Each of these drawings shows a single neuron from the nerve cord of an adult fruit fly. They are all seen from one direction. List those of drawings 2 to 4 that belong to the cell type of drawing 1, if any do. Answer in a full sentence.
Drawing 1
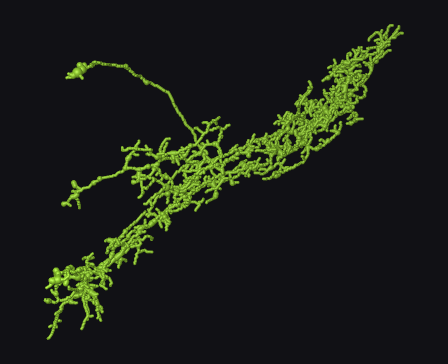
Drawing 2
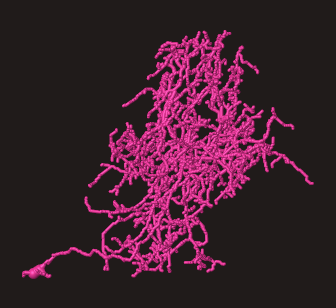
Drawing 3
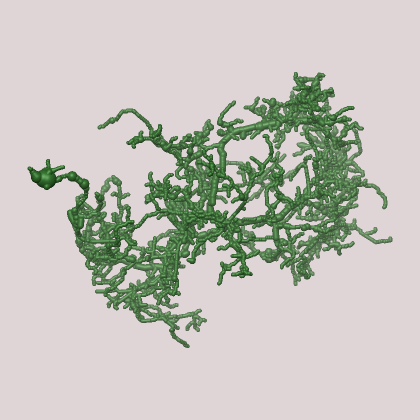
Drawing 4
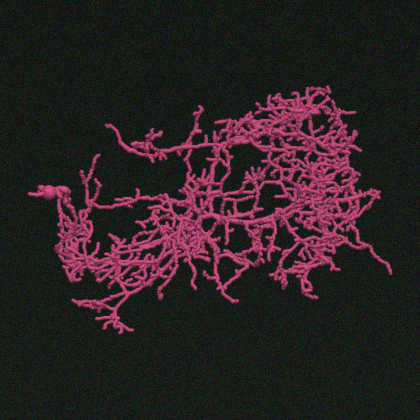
None of them is of the same cell type.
